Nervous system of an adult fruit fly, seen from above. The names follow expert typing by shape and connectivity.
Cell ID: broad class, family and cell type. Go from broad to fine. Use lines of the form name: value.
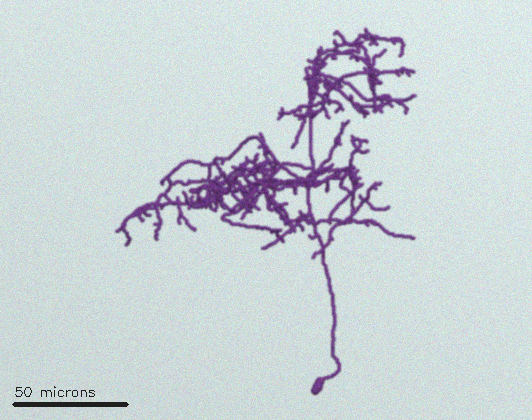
broad class: central-brain intrinsic neuron
family: hemilineage DL1_ventral
cell type: CL266_a2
